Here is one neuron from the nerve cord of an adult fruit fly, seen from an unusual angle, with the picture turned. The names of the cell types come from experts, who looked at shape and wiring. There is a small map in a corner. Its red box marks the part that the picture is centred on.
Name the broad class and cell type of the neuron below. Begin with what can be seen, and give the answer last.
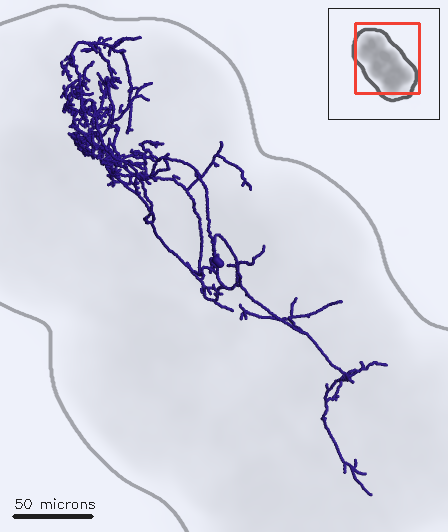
From top to bottom in the picture it spans about 300 microns. The picture shows dozens of branch ends. It is a nerve-cord intrinsic neuron. It is of cell type INXXX219.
